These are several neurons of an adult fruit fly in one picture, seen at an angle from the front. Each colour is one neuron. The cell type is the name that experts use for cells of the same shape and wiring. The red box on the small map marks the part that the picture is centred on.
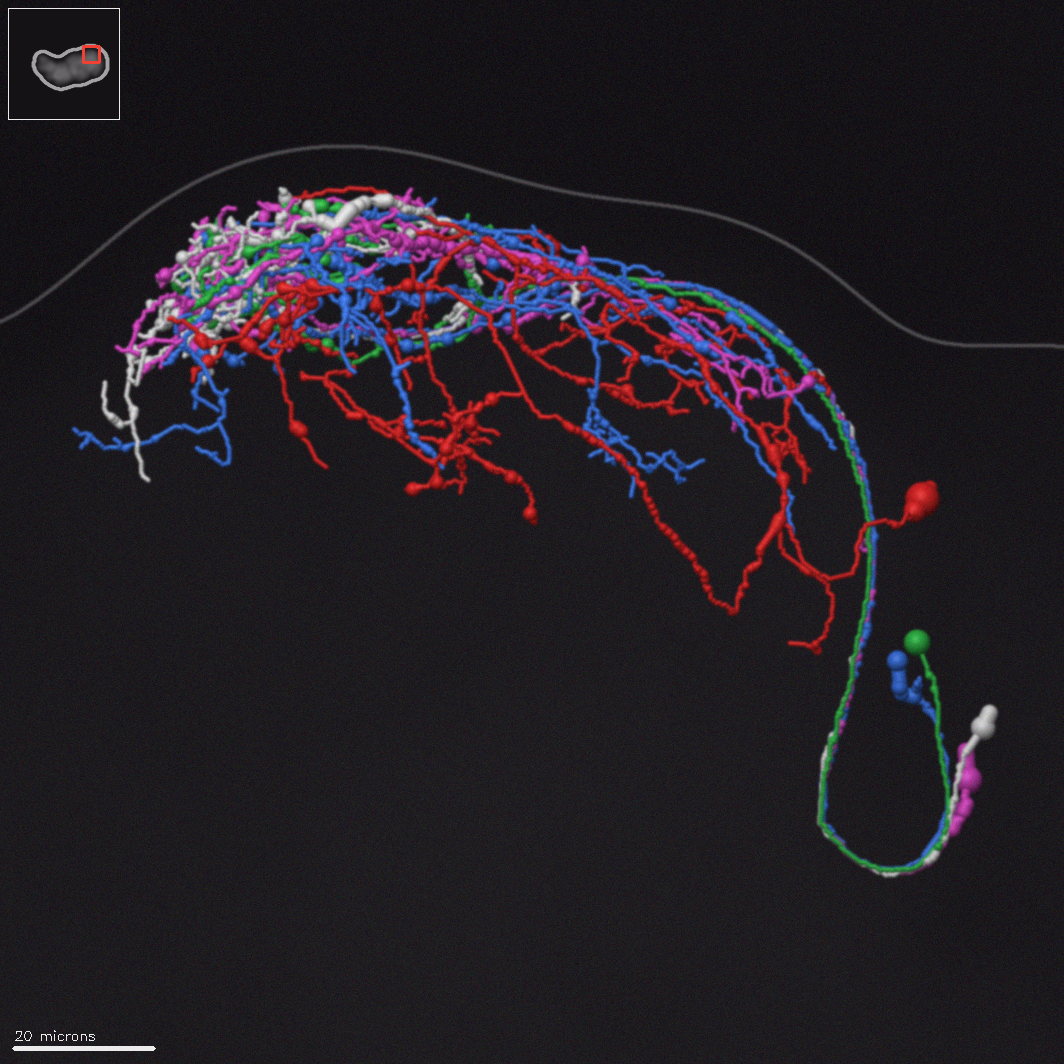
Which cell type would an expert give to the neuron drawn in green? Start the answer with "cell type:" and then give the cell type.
cell type: CB4138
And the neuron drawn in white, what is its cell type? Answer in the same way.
cell type: CB1685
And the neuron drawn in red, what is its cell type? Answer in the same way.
cell type: SLP164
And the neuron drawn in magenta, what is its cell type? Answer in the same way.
cell type: CB1212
